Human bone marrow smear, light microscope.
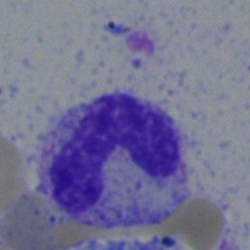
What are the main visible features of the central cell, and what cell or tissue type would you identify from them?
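See how the nucleus is one curved band, shaped like a horseshoe with its opening facing down? The cell itself is roughly round, and there aren't any nucleoli showing. Pale lilac cytoplasm fills the space inside the curve. That one's a band neutrophil.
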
